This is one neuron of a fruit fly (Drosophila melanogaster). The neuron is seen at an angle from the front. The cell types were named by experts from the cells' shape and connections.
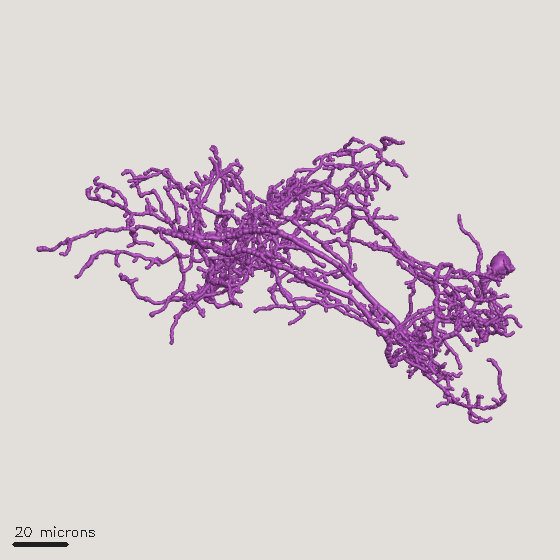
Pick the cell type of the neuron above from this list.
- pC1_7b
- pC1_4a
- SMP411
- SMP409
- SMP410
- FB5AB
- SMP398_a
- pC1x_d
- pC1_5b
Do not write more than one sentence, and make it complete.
To this neuron applies the cell type name pC1x_d.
